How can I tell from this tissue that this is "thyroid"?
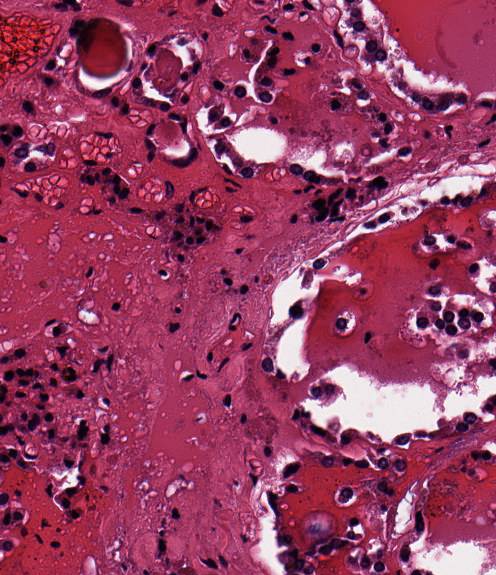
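This field is thyroid. Start on the right: large spaces filled with homogeneous deep pink material take up that whole half of the field.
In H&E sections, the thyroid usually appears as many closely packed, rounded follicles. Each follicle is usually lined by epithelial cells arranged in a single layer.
Within the pink material on the right side you'll find clusters of small, round, dark-staining nuclei. Now move to the upper left corner, where red blood cells are tightly packed.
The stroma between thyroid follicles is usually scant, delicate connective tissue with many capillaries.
Small groups of dark nuclei are scattered through the lower left part of the field.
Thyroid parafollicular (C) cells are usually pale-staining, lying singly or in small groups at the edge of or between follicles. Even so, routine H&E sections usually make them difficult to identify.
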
